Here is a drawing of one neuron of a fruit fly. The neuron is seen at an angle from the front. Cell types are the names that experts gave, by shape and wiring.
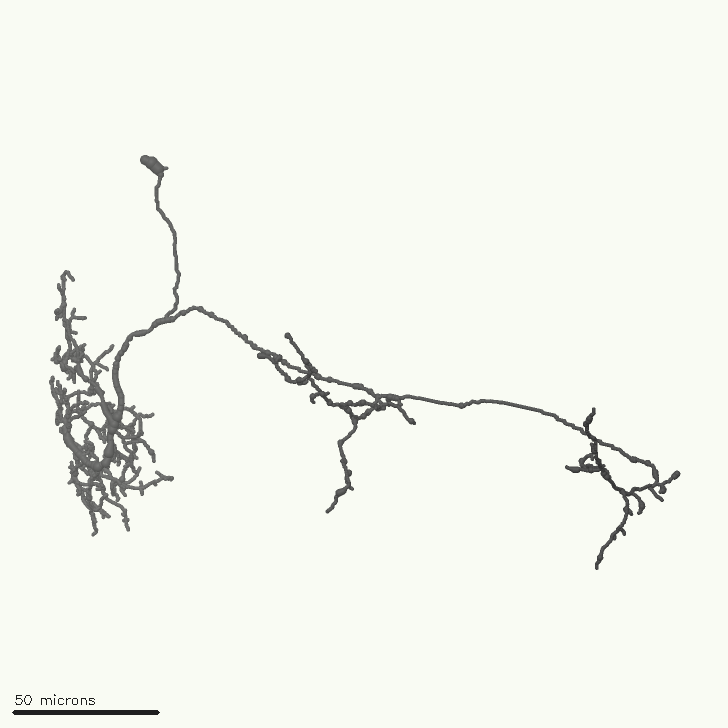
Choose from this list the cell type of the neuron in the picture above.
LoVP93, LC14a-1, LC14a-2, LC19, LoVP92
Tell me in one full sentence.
Among cell types, the one for this neuron is LoVP92.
